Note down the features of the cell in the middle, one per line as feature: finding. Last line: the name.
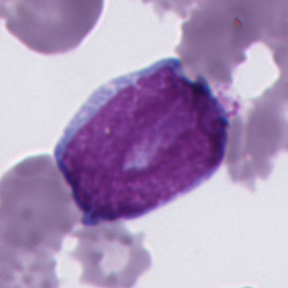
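Outline: angular, fairly straight sides, blunt corners.
Nucleus: pale elongated streak running lengthwise through its middle.
Cytoplasm colour: pale blue.
Granules: none visible in the cytoplasm.
Cell: myeloblast.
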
